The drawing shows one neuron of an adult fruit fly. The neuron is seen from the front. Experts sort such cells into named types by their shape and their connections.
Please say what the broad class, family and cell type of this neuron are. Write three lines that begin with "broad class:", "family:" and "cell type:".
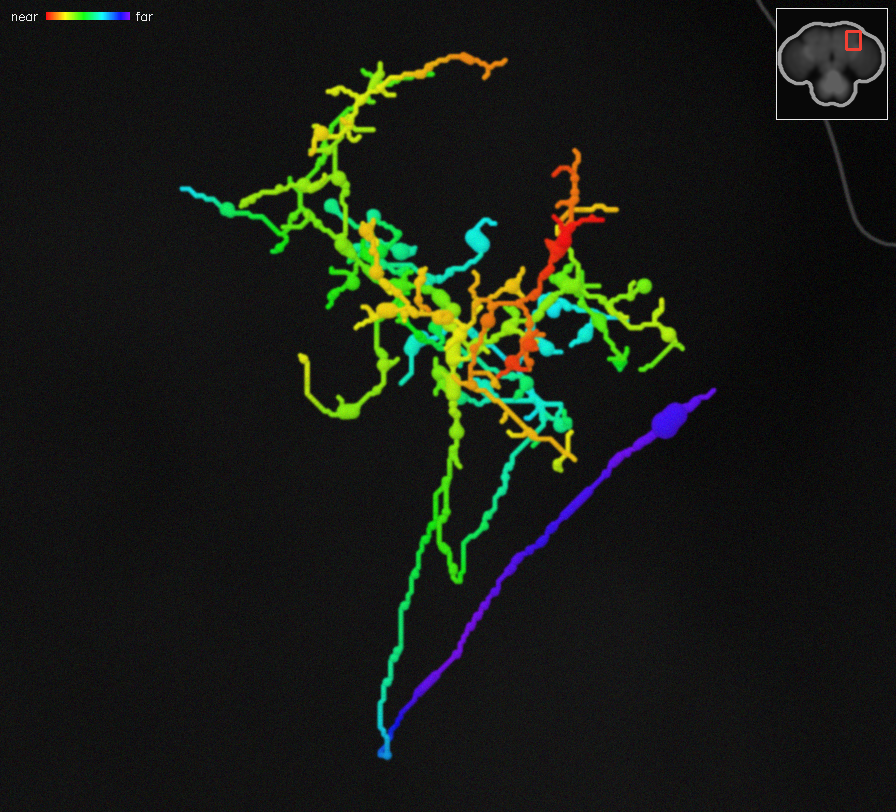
broad class: central-brain intrinsic neuron
family: hemilineage VPNp&v1_posterior
cell type: LHPV2a3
